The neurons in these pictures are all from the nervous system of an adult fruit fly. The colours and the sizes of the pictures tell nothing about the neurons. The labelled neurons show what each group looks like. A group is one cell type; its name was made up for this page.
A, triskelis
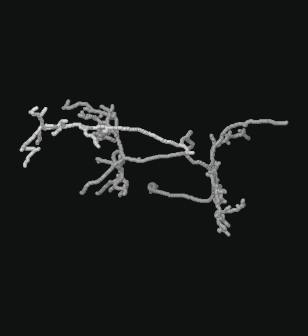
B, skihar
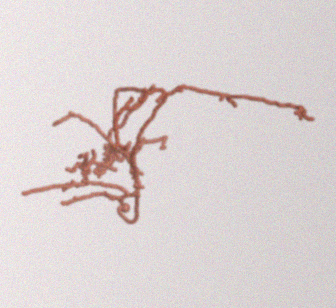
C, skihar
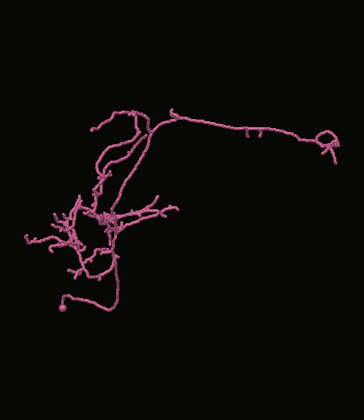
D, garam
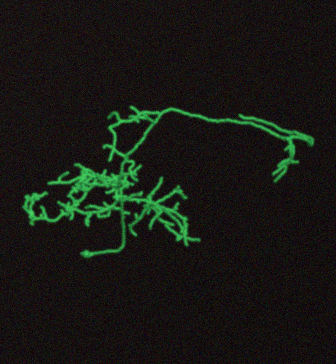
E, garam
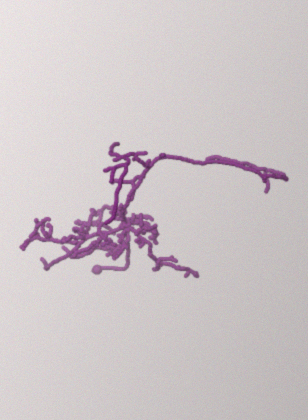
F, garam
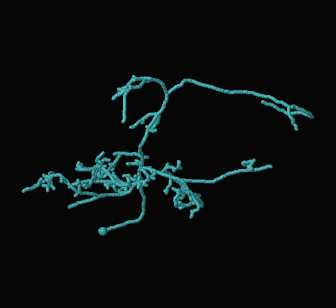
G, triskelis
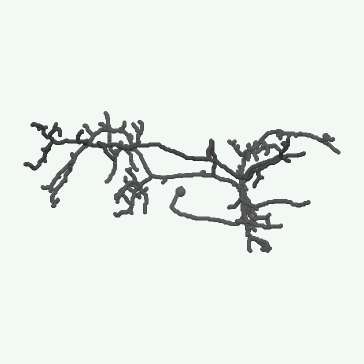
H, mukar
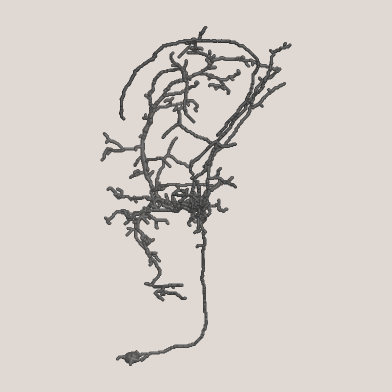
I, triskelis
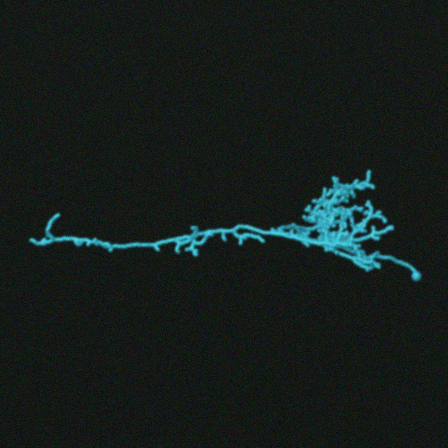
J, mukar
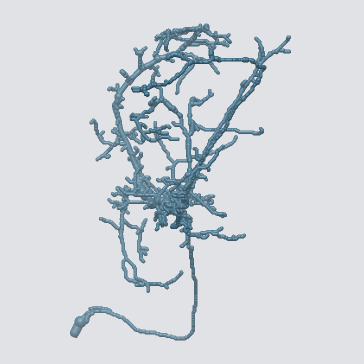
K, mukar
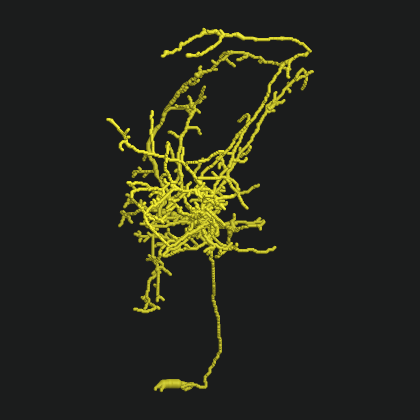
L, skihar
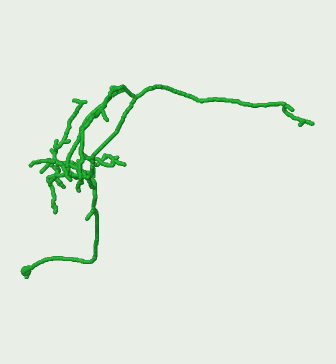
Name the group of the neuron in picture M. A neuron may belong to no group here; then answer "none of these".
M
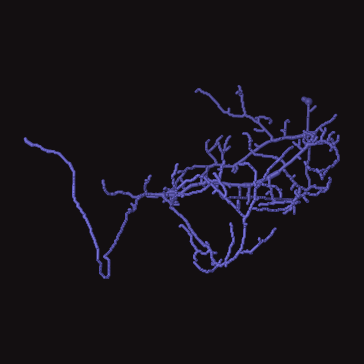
none of these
